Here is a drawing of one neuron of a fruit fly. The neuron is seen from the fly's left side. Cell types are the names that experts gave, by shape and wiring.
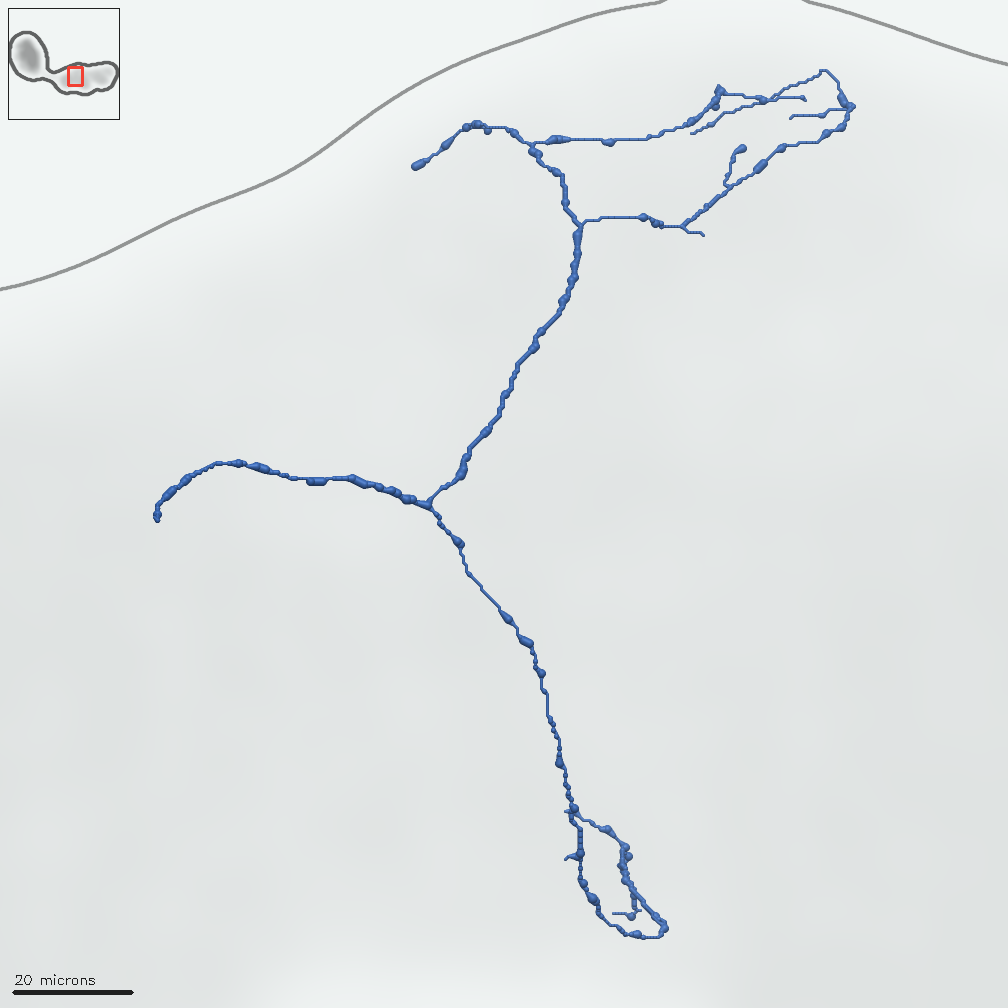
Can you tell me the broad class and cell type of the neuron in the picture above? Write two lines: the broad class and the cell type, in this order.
sensory neuron entering the nerve cord
SNxx26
